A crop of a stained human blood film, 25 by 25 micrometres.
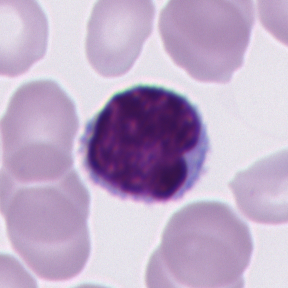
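Typical lymphocyte, the nucleated cell at the centre. Look first at the nucleus: its outline has a small notch at the lower right. The chromatin inside is dense and coarsely clumped, and you won't find any nucleoli. Around it, the cytoplasm forms only a thin rim.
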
